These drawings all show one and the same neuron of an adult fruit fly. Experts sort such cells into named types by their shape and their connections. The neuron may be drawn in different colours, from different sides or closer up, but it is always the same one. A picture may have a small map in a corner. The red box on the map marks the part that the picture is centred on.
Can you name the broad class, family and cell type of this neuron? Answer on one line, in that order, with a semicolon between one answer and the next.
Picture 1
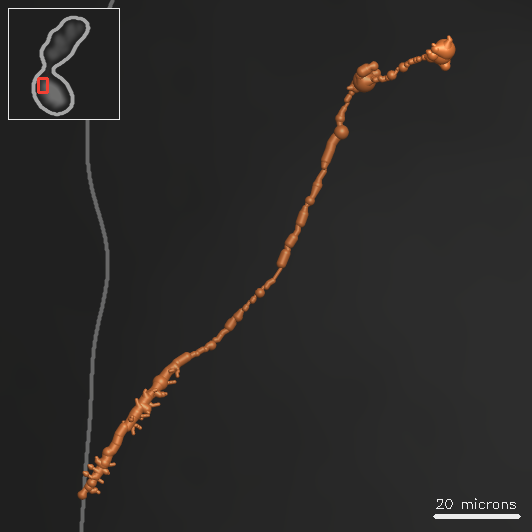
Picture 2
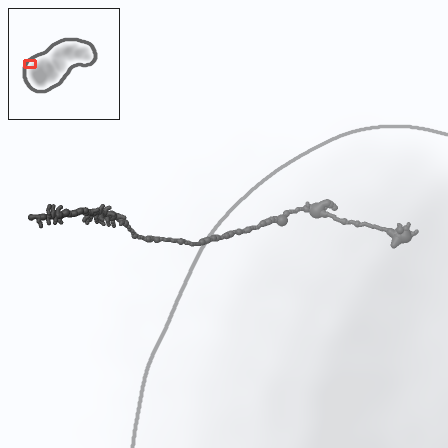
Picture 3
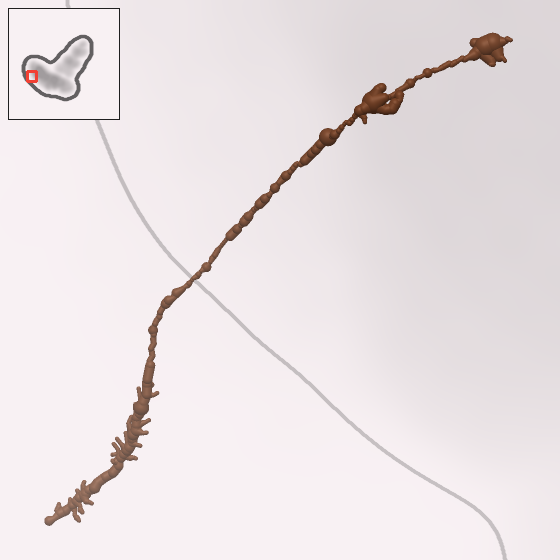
optic-lobe intrinsic neuron; L; L1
